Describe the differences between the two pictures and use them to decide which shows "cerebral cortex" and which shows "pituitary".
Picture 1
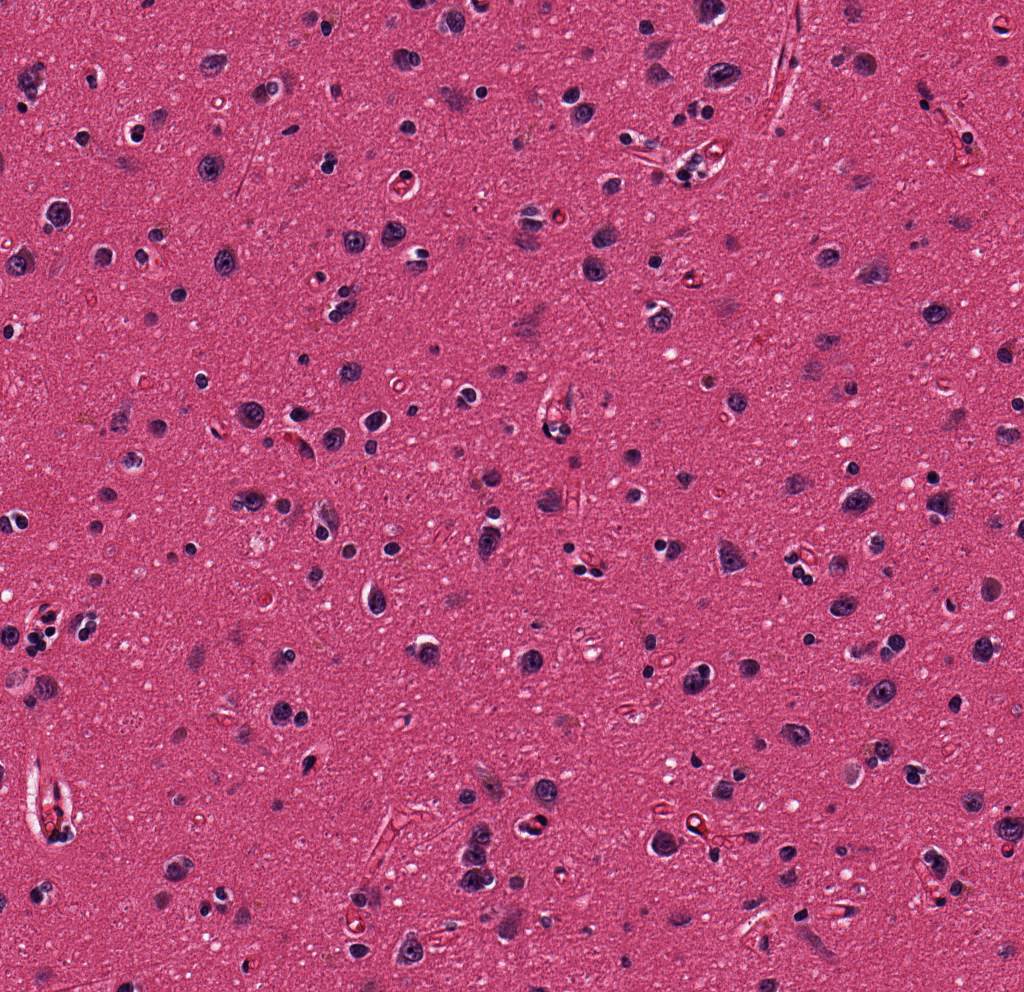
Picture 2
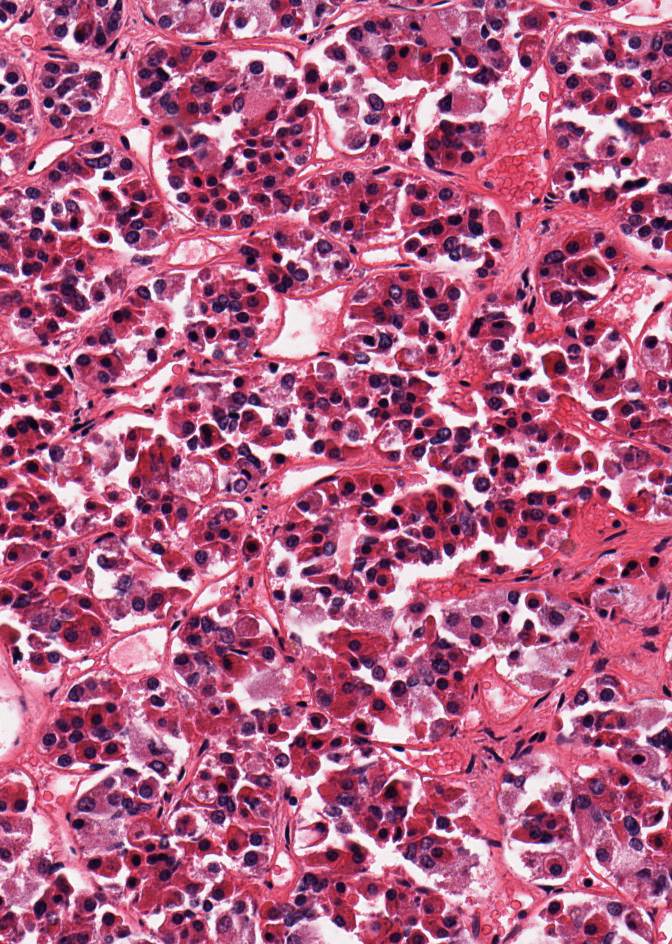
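Identity first: picture 1 is cerebral cortex, picture 2 pituitary. Next, arrangement: the cerebral cortex shows nuclei scattered singly over an evenly pink, finely granular background sprinkled with tiny clear holes, while the pituitary cells lie in small nests and cords separated by thin fibrous septa. Then, cells: in the cortex many small, round, dark nuclei without visible cytoplasm lie among larger cells; in the pituitary, intensely red cells mix with pale lavender ones, all with round, fairly uniform dark nuclei. Last, vessels: the cortex has a capillary at its left edge, the pituitary capillaries in its septa.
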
